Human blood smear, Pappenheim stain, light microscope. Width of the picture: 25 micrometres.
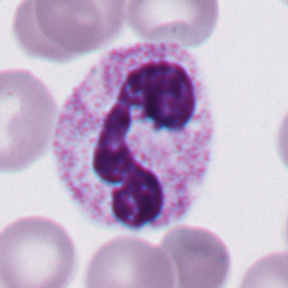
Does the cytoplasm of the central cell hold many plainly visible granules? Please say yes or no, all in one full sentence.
Yes, this cell's cytoplasm carries many visible granules.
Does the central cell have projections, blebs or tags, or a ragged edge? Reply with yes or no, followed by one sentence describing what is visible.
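No. The cell outline is a smooth oval without surface projections.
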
